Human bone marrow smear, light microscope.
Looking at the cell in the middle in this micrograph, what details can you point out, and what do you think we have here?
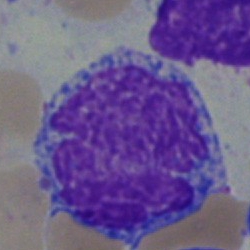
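Margin first: it is ragged, with many small bumps along it. Next, the nucleus, which fills most of the cell. Its chromatin is clumped into darker masses separated by small pale gaps. Last, the cytoplasm, which is stained blue. This cell is a blast.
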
